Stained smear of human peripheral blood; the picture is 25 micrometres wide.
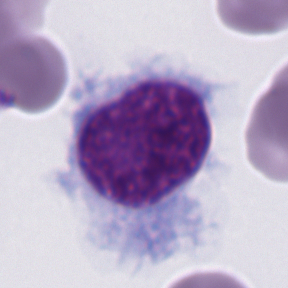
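Hairy cell, its border ragged and fringed all round with many fine hair-like projections. That pale blue fringe of cytoplasm is at its widest below the nucleus. And look at the chromatin: finely speckled rather than coarsely clumped.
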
